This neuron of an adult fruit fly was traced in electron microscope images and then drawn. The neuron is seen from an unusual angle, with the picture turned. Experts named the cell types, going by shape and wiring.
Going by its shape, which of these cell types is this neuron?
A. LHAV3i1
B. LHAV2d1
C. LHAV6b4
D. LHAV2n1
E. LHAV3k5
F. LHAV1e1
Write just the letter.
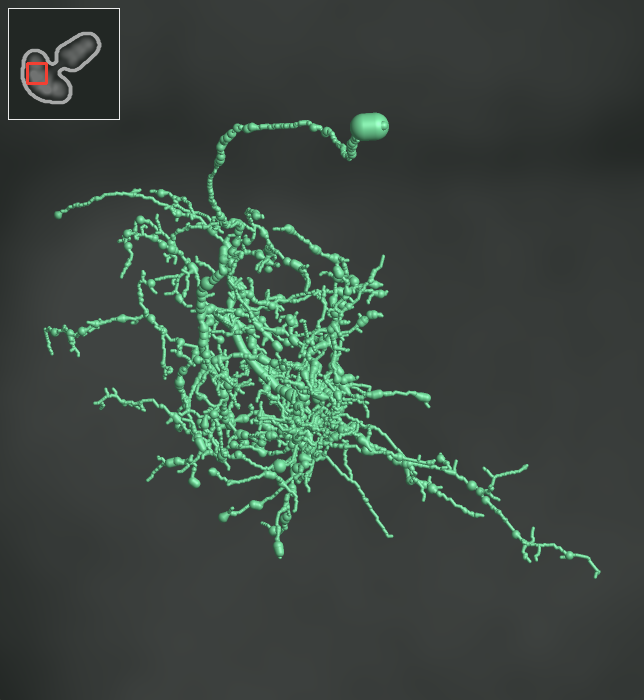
B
